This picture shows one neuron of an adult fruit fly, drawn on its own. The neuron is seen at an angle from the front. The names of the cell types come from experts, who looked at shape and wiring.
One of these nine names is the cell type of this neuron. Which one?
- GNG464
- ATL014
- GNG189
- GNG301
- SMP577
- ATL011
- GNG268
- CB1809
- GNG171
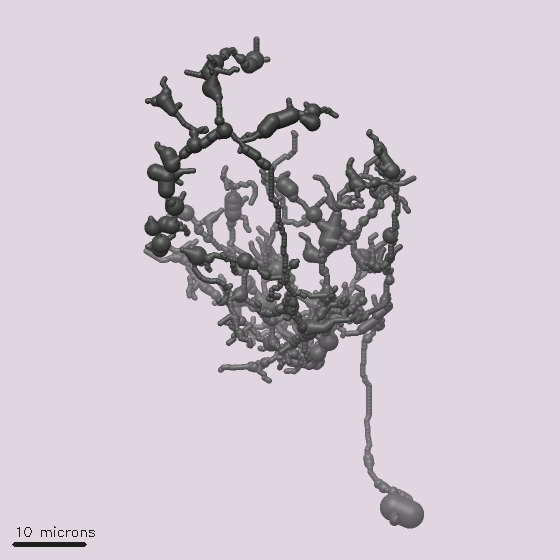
CB1809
